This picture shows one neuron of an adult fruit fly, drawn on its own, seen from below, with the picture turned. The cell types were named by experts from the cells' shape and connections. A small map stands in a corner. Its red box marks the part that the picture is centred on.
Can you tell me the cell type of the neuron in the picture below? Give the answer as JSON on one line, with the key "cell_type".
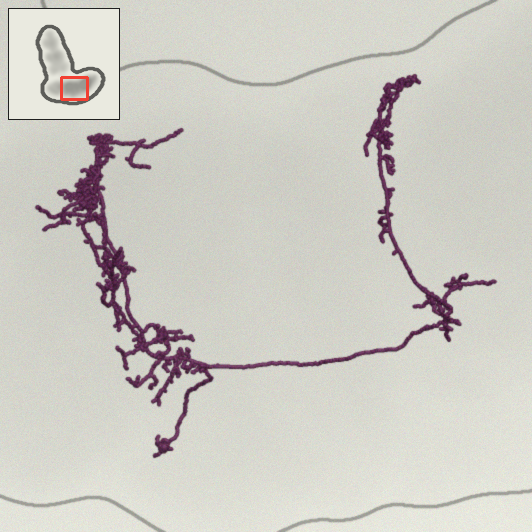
{"cell_type": "PS099_a"}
